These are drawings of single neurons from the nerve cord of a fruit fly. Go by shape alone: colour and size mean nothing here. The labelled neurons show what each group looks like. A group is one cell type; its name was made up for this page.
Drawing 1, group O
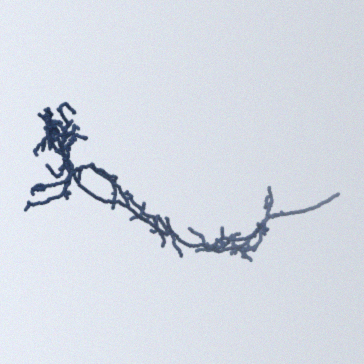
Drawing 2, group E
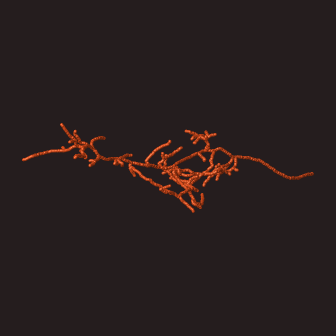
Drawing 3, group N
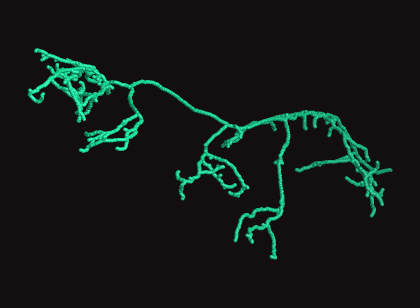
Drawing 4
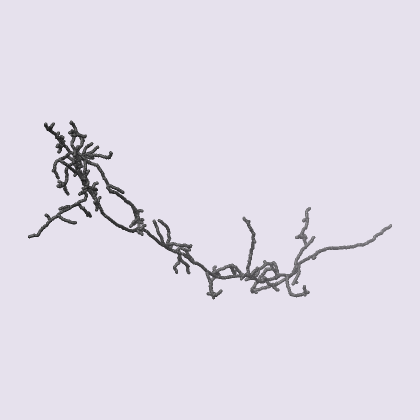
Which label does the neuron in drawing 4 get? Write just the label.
group O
